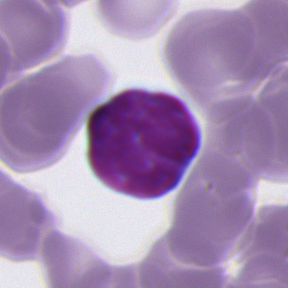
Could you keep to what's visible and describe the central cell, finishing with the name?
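The nucleus fills almost the whole cell, and its chromatin is dark purple and densely packed. Cytoplasm shows only as a thin bluish rim along the right edge. No vacuoles are visible anywhere in the cell. This is a typical lymphocyte.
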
